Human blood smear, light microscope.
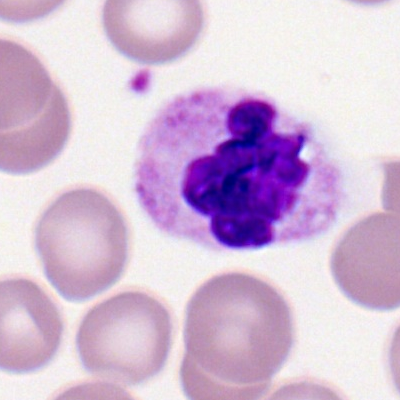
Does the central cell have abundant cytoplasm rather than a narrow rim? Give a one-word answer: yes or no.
Yes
